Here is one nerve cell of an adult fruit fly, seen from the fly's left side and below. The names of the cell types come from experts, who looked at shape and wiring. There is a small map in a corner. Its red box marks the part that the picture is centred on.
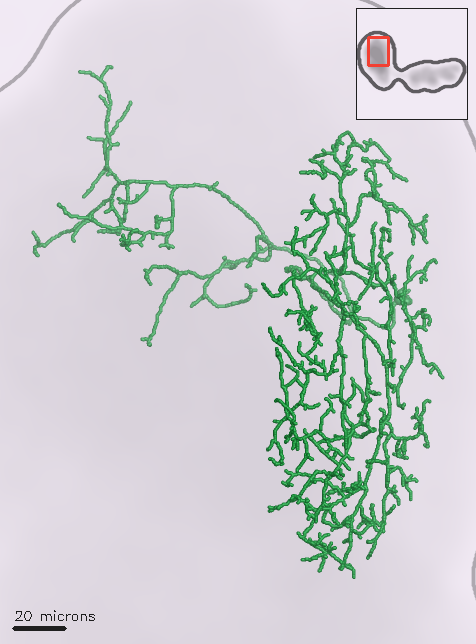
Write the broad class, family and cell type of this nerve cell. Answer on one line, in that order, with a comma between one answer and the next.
visual projection neuron, hemilineage VPNp&v1_ventral, LT74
